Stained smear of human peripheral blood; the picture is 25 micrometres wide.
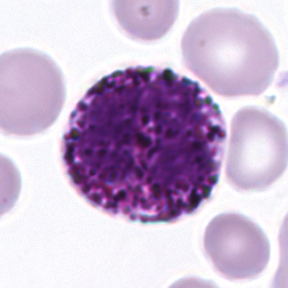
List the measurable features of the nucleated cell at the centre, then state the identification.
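The cell measures about 14 micrometres across. It is packed with coarse granules, dark purple-black and noticeably varied in size. These granules lie over the nucleus, so its shape cannot be made out, and they extend right up to the edge of the cell. The cell is a basophil.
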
